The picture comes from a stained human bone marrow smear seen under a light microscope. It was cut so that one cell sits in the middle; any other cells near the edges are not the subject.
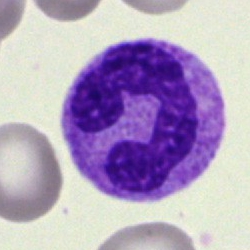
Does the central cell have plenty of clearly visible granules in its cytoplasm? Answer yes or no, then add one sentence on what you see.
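Yes. Fine lilac granules are spread through the cytoplasm.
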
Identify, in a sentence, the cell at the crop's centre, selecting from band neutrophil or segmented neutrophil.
At the center of the crop sits a segmented neutrophil.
